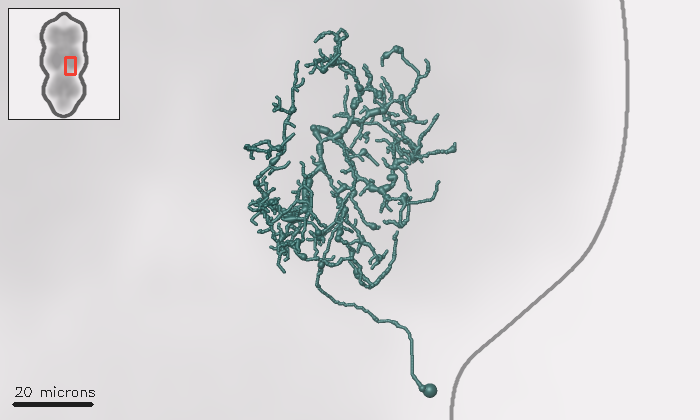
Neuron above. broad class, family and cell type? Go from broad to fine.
nerve-cord intrinsic neuron; hemilineage 01B; IN01B029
